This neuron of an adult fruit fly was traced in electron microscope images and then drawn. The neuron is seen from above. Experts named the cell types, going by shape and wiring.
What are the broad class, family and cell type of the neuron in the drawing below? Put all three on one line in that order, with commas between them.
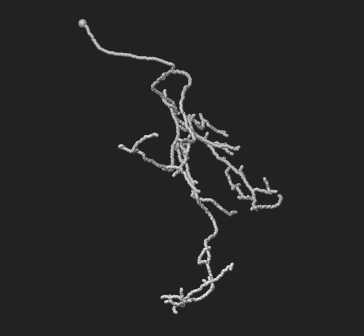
central-brain intrinsic neuron, hemilineage CREl1, LAL110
